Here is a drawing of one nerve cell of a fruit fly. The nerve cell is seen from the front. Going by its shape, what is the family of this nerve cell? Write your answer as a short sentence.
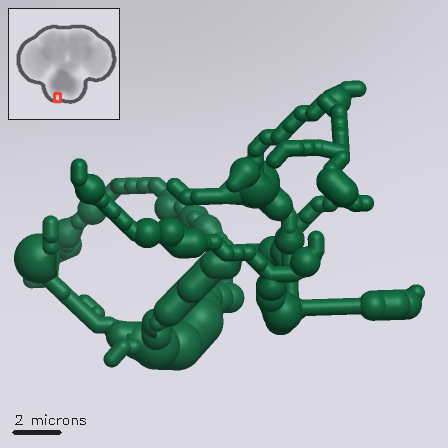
The family is class mechanosensory tactile.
